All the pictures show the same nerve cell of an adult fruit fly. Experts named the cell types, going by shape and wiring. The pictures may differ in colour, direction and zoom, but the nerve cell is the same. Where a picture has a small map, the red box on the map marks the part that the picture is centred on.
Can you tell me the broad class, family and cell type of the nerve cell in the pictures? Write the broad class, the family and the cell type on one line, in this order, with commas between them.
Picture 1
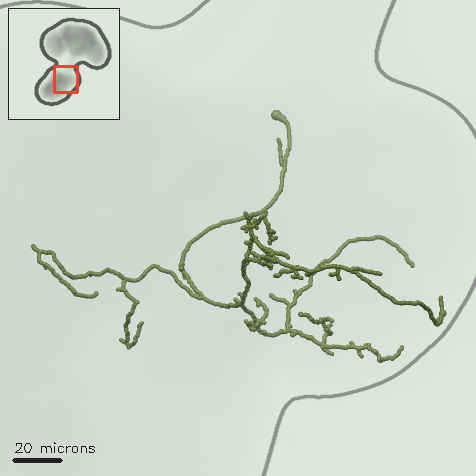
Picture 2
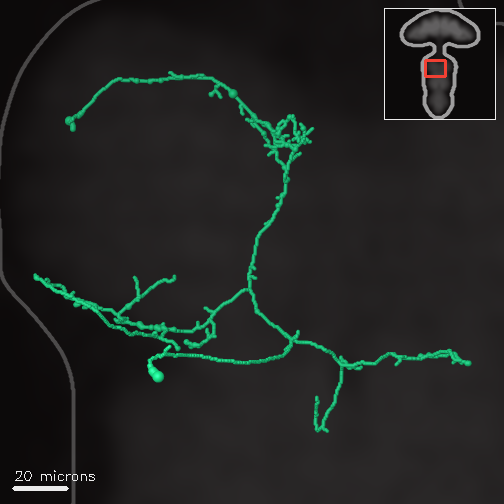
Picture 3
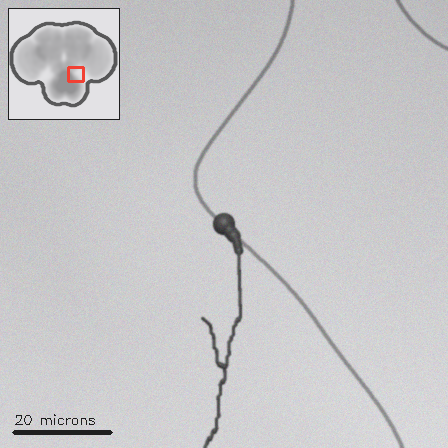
nerve-cord intrinsic neuron, hemilineage 23B, IN23B072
